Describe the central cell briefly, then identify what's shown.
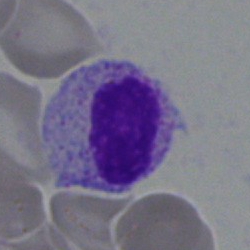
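A roughly round outline with a slightly irregular edge bounds the central cell. A moderate amount of pale blue-lilac cytoplasm lies mainly on the left of the nucleus, with fine reddish-purple granules scattered through it. A small pointed projection sticks out from the right edge of the cell. The cell is a metamyelocyte.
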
